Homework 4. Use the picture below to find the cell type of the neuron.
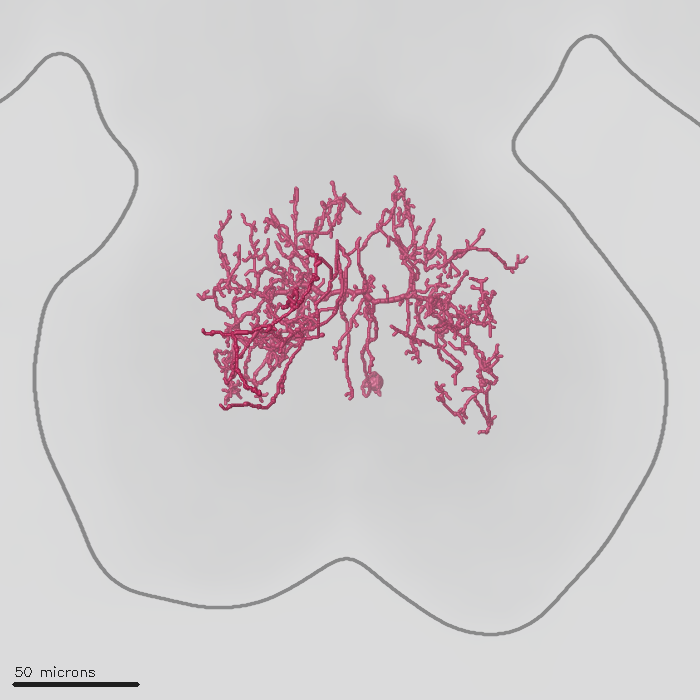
IN06B020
